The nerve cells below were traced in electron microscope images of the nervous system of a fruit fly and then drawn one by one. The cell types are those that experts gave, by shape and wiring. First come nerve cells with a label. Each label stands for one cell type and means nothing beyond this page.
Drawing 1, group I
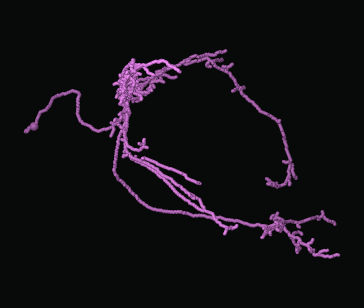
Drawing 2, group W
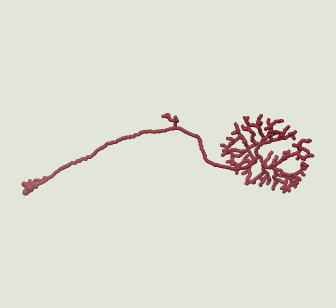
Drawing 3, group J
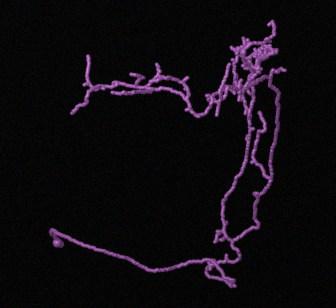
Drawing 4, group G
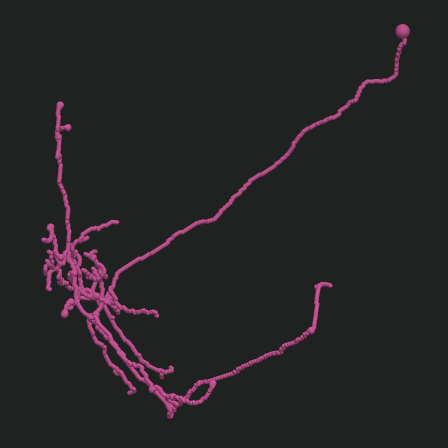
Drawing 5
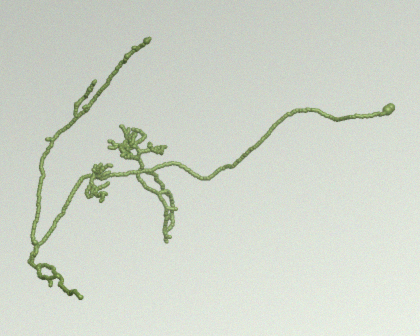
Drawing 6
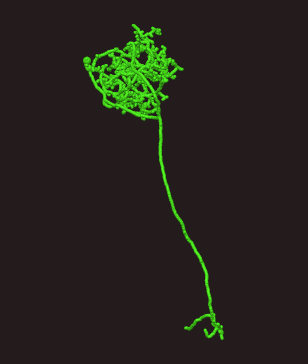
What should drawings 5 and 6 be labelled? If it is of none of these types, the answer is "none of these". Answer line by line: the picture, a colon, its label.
5: group G
6: none of these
